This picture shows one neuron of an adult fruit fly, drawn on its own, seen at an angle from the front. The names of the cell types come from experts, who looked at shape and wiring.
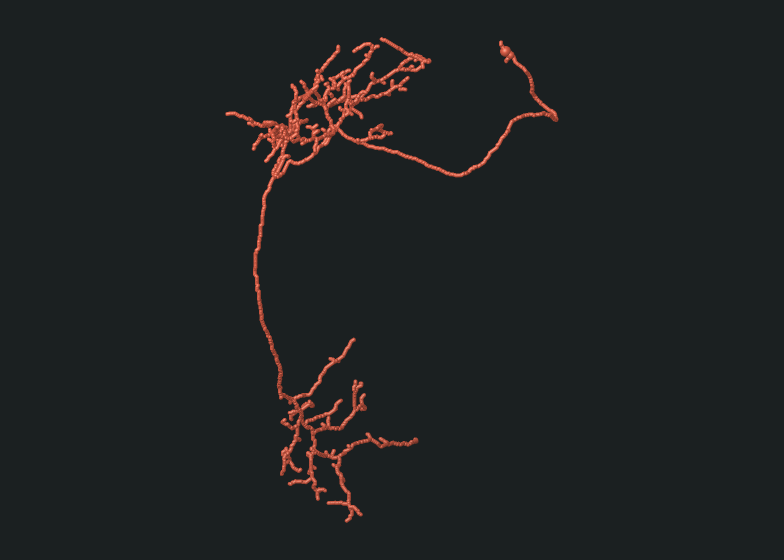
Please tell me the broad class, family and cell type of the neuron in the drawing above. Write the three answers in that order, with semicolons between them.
central-brain intrinsic neuron; hemilineage SMPpv1; SMP482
